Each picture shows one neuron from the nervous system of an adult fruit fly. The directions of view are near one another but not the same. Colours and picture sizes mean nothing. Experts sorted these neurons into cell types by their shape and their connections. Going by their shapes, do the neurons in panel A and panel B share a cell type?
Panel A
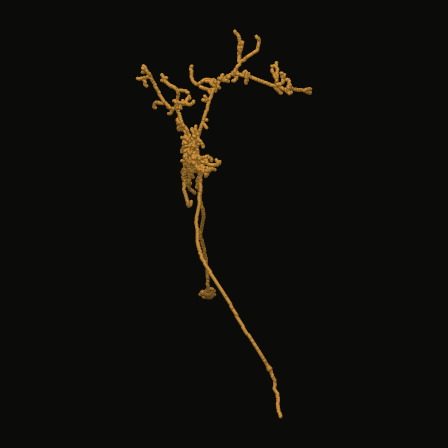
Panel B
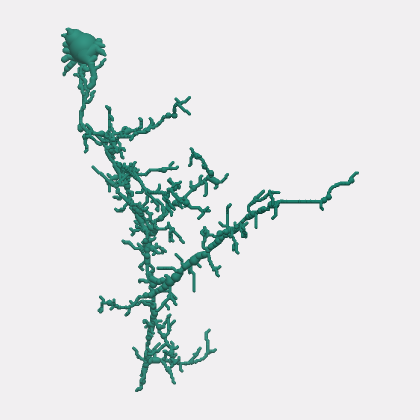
no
